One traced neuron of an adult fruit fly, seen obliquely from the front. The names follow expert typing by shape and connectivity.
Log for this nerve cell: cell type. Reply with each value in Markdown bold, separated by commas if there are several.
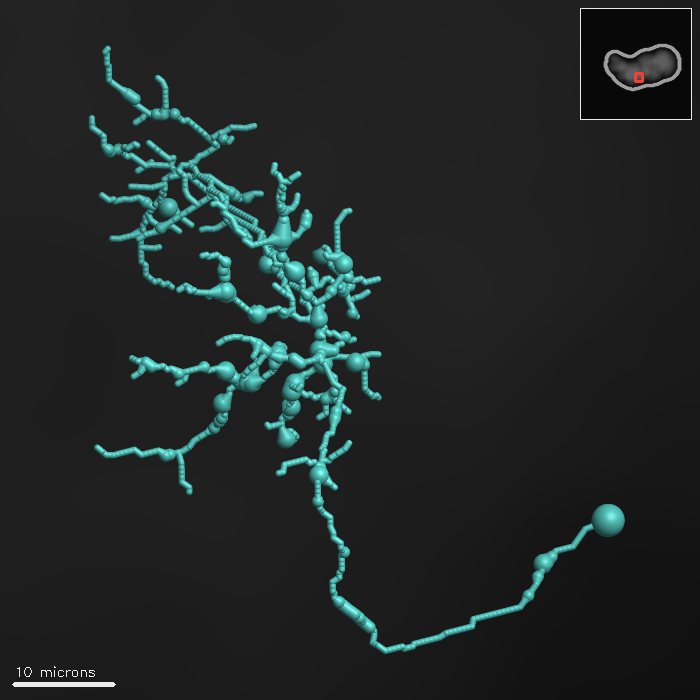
**Mi10**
